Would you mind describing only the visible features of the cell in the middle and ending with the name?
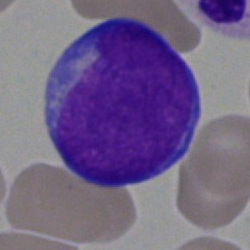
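Features visible in this cell: a round, smooth outline; cytoplasm reduced to a thin rim around the nucleus; deep blue staining of that cytoplasm; and no granules within it. Name: blast.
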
